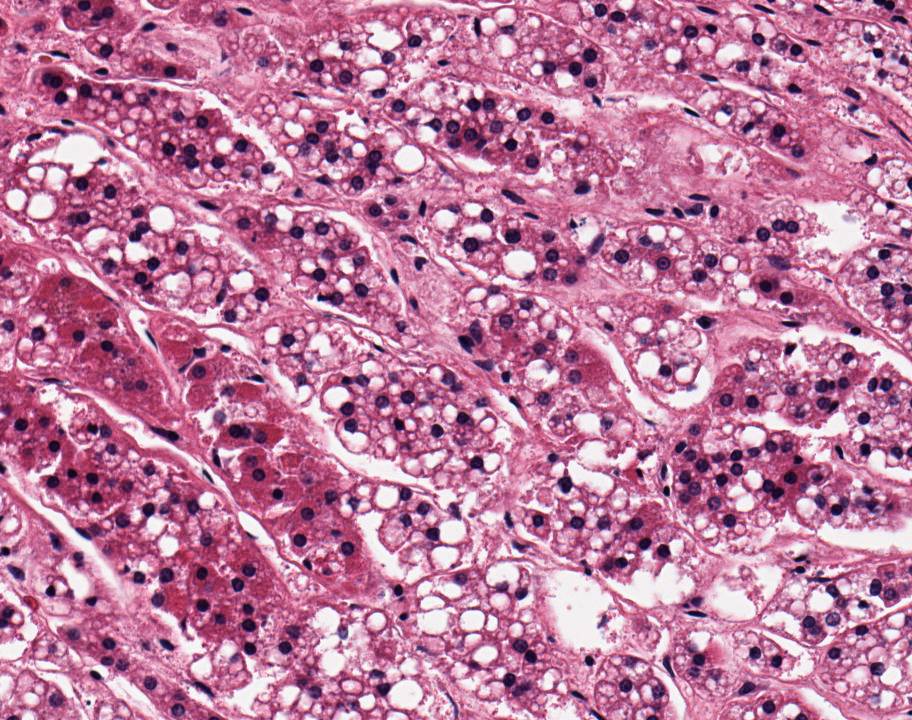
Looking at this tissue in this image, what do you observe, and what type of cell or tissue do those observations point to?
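Long cords of cells run diagonally, upper left to lower right, across the whole field. Most cells have cytoplasm filled with many clear round vacuoles of varying size; cells with dense, deep pink cytoplasm and few vacuoles are commonest at left and lower left. Nuclei are small, round, dark-staining, mostly one per cell. This is adrenal gland.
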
